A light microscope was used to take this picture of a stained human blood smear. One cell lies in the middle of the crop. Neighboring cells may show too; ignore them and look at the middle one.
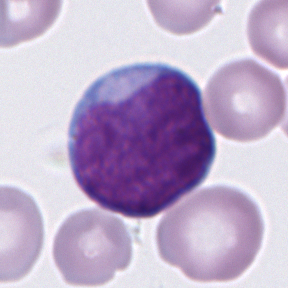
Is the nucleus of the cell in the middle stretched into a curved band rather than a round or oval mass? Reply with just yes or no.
No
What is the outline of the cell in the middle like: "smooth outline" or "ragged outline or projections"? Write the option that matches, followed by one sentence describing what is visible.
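Smooth outline. The cell outline is roughly round with a smooth edge.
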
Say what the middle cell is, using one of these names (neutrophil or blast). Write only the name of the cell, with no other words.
blast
